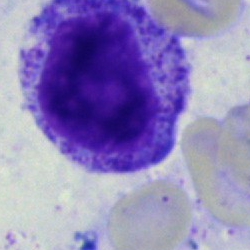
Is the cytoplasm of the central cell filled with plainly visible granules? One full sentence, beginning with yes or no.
Yes, the cytoplasm of this cell holds many visible granules.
